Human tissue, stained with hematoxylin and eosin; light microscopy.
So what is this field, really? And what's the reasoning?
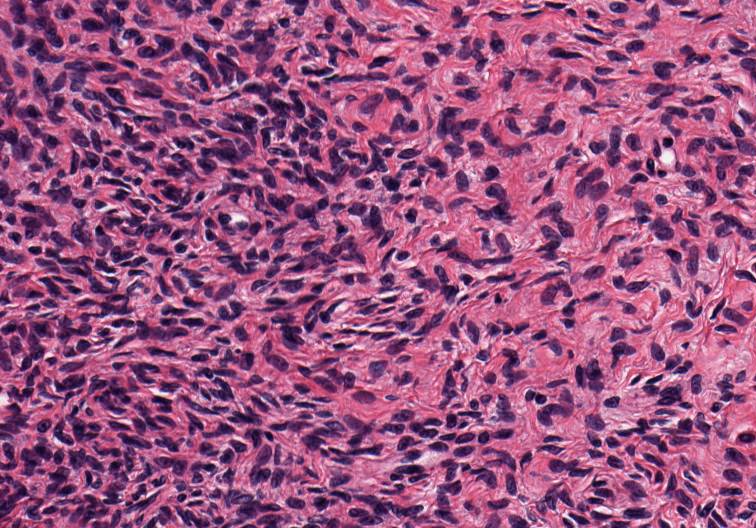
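Ovarian cortex, as I see it. A densely cellular sheet of spindle-shaped cells covers the whole field, with no epithelium anywhere.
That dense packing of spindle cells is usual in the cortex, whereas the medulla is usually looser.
The cells run in short, interlacing bundles of varying direction, with scant pink cytoplasm and indistinct borders. Between them lies pink fibrillary collagenous stroma.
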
